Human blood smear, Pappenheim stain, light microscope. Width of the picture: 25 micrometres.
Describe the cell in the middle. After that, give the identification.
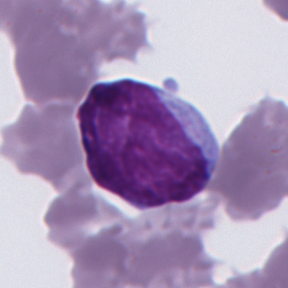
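Let's start with the cytoplasm, since there is so little of it: it shows only as a pale blue-grey crescent along the upper right edge of the cell. Now the nucleus, which is oval and about 13 by 9 micrometres, inside a cell of about 14 by 11 micrometres, so it fills about 80% of the cell's area. Follow its outline and you will find it unbroken, with no lobes or indentation. Inside, the chromatin is dark purple and finely textured rather than coarsely clumped. What you are looking at is a myeloblast.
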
